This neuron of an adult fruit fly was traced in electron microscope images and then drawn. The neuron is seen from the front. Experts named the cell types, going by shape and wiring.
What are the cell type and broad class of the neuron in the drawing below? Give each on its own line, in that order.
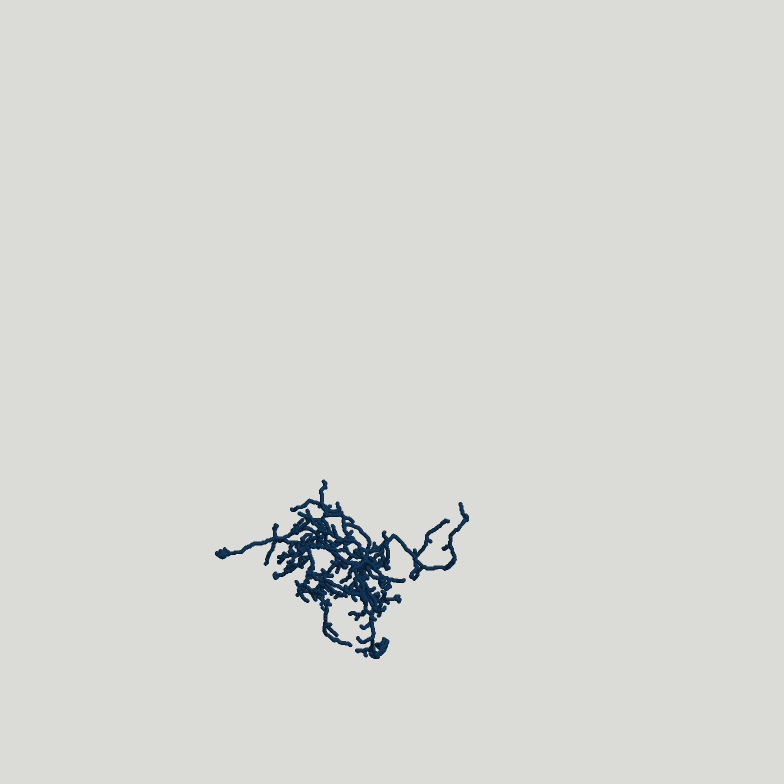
GNG187
central-brain intrinsic neuron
